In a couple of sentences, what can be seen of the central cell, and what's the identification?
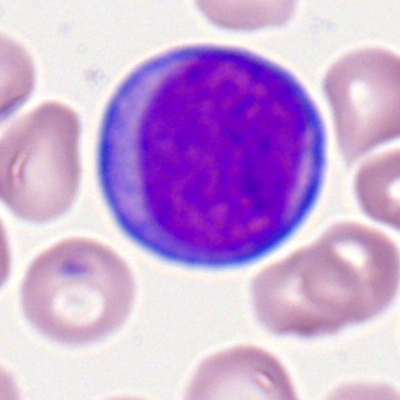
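A round, smooth outline bounds the cell. The chromatin is coarse and patchy, with darker clumps among paler areas. The cytoplasm forms a crescent, widest on the left side, that is pale blue and deepens to a darker blue at the cell edge. This is a myeloblast.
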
